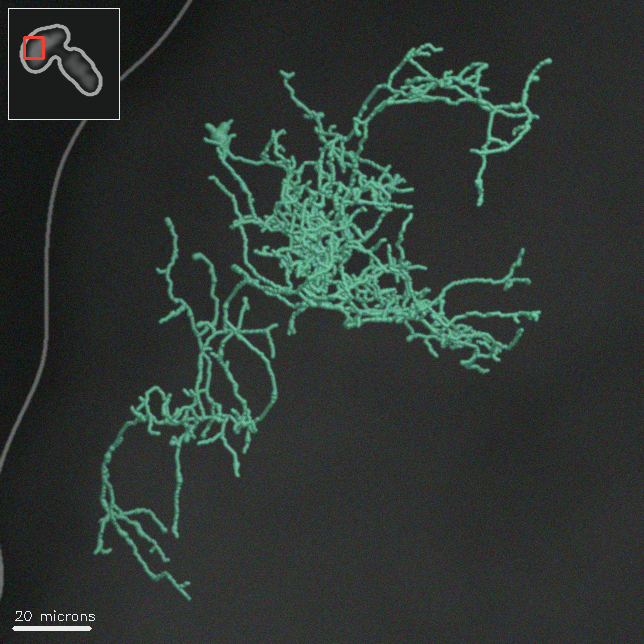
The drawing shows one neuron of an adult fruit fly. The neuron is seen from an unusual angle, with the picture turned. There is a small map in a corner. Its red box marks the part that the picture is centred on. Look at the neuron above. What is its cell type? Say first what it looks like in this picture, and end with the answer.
It is in the brain and does not reach the nerve cord. From top to bottom in the picture it spans about 150 microns. The picture shows more than a hundred branch ends. Its broad class is central-brain intrinsic neuron. It is of cell type SMP084.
